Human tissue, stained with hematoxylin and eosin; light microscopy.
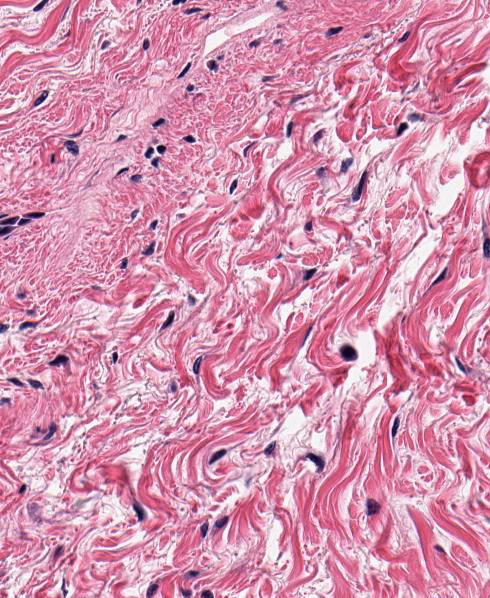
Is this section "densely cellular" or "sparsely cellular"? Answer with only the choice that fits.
Sparsely cellular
